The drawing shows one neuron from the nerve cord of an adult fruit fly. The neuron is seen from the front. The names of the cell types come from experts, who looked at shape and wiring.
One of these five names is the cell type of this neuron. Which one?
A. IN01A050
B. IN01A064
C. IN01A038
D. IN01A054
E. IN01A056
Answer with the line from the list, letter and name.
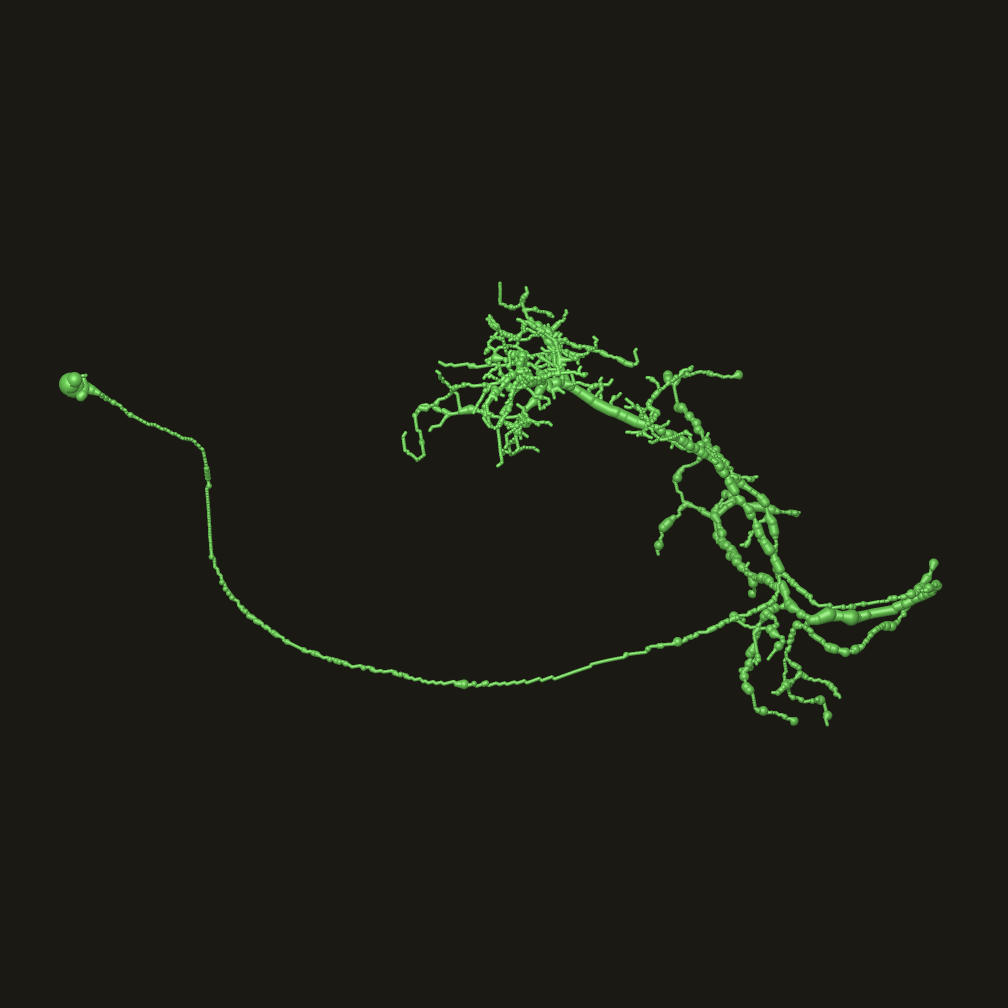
A. IN01A050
